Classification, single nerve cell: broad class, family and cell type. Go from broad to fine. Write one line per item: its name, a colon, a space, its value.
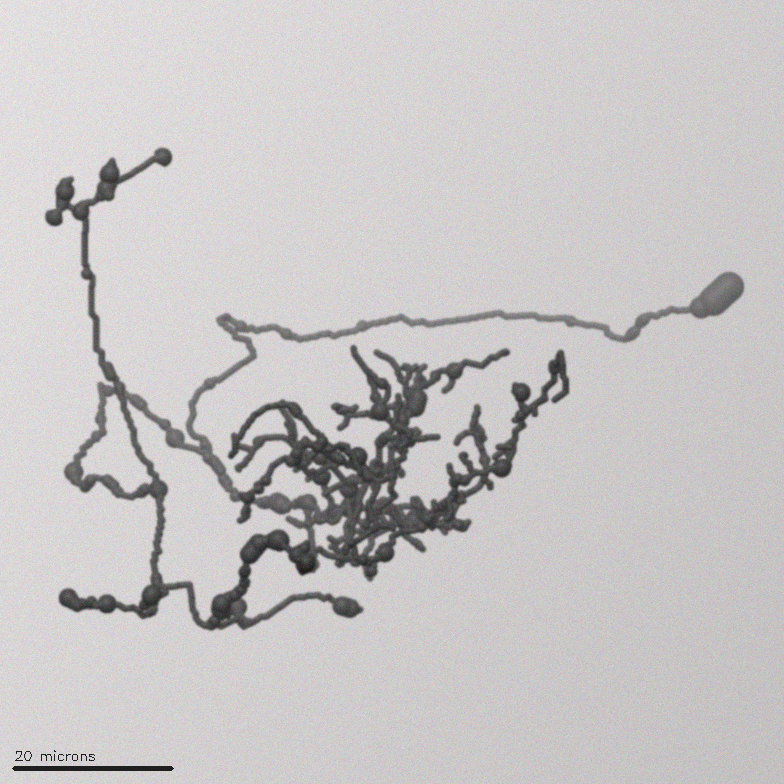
broad class: nerve-cord intrinsic neuron
family: hemilineage 01B
cell type: IN01B050_a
